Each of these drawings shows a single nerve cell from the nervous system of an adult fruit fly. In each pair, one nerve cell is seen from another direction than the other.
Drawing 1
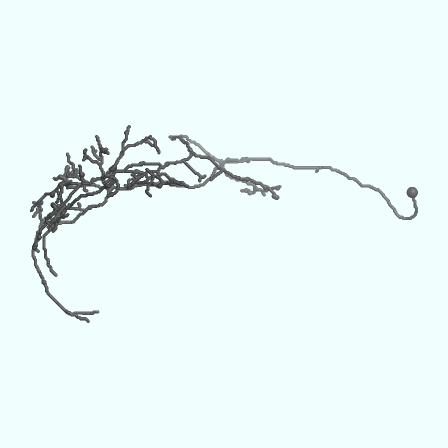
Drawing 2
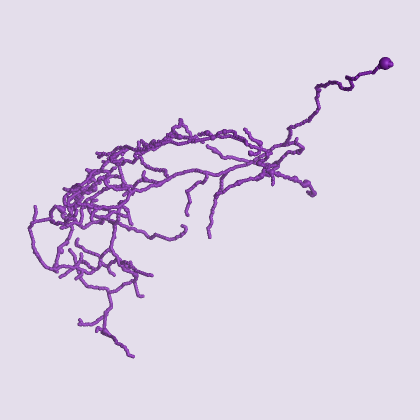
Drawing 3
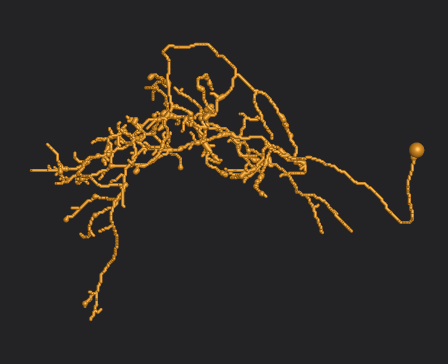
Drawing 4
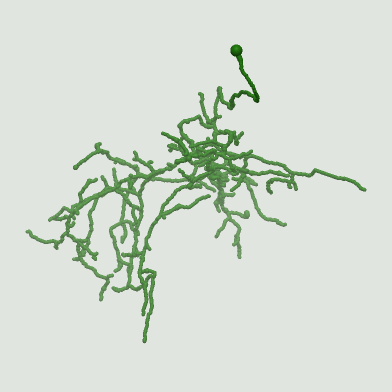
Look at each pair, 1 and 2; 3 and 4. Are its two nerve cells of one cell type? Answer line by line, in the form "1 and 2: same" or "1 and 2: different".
1 and 2: same
3 and 4: different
